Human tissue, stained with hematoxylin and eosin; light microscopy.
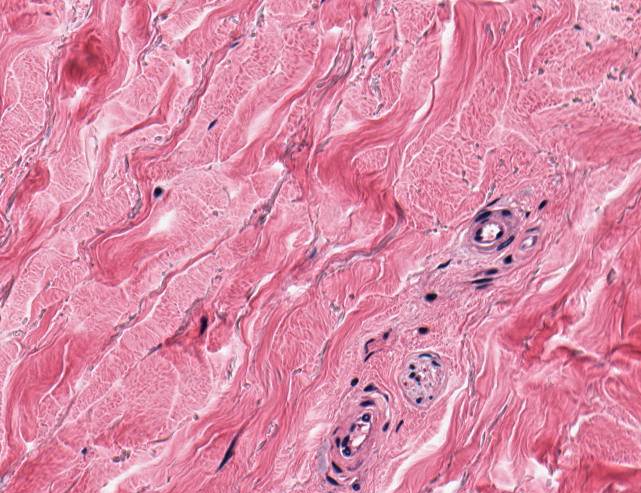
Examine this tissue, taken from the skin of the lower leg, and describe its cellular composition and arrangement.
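Thick, wavy pink collagen bundles occupy the entire field and run in several directions. Sparse nuclei are scattered between the bundles. Epithelium is absent throughout, and no fat cells are present.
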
